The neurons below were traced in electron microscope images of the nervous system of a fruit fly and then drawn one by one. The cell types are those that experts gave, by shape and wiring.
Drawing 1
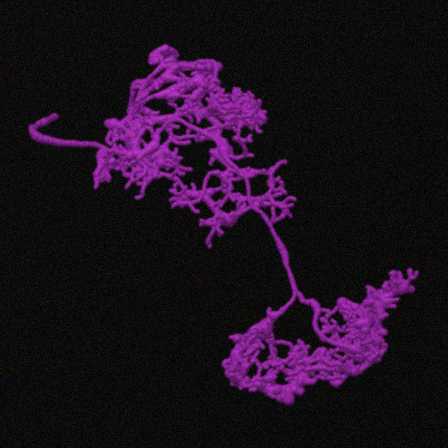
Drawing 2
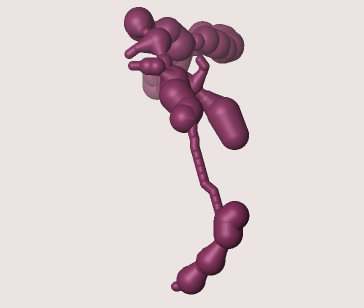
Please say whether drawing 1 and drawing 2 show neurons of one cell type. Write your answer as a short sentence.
They are of different cell types.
